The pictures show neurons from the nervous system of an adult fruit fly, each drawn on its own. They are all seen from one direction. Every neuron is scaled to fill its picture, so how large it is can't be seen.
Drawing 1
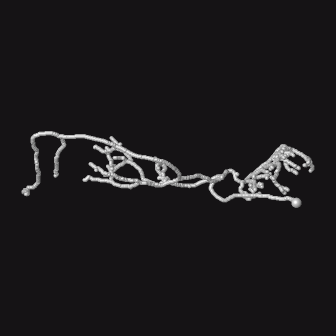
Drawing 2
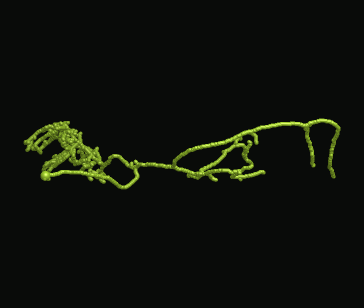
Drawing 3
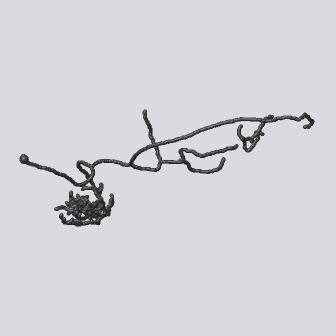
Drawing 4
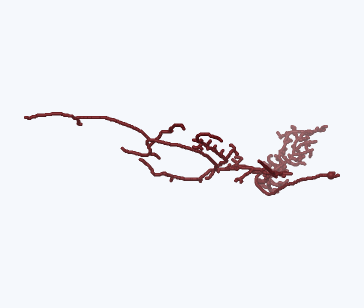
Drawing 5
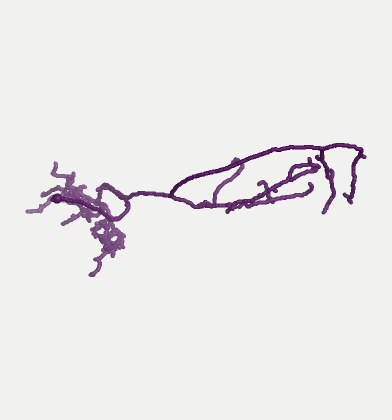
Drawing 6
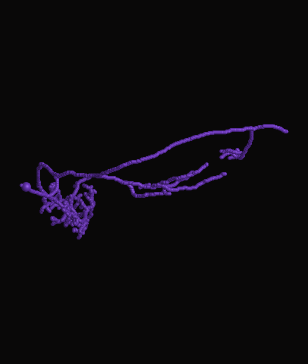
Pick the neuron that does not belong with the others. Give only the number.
4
